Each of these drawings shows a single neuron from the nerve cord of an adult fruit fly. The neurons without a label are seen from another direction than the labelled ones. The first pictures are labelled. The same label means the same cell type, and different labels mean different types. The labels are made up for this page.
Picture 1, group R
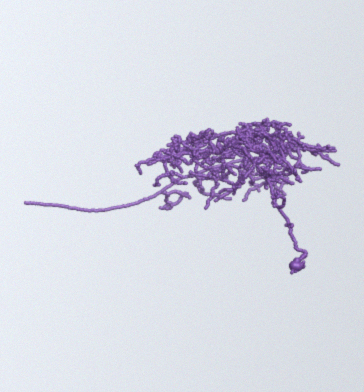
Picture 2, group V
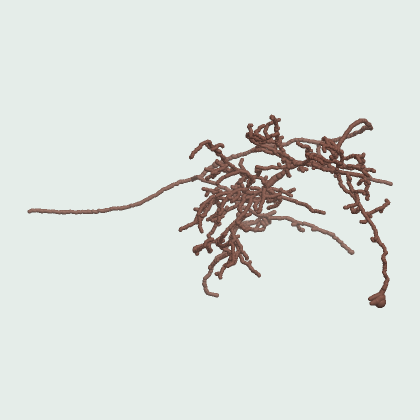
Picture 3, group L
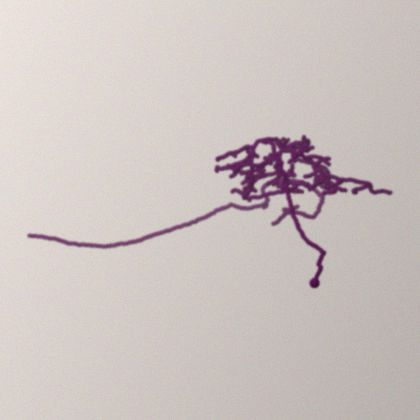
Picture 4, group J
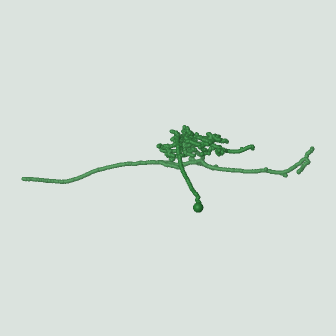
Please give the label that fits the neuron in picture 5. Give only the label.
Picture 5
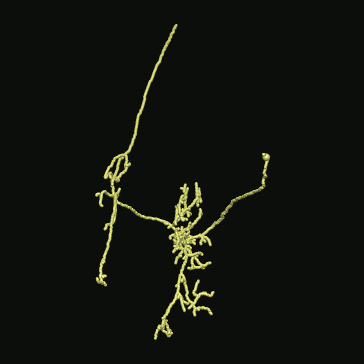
group J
